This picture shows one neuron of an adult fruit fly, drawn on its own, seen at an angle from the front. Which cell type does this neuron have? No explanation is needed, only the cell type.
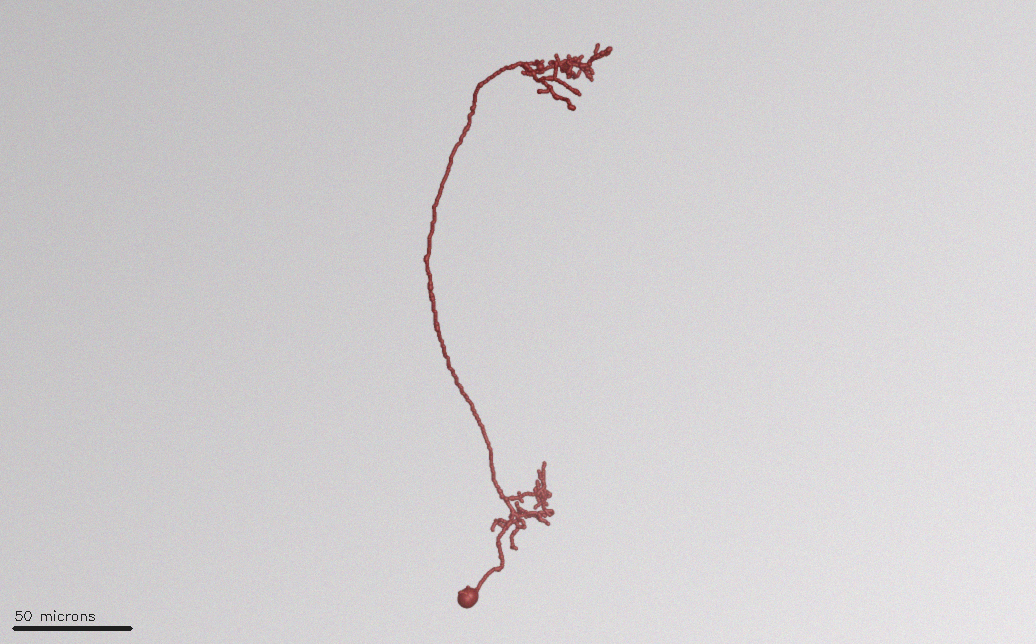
CB1026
